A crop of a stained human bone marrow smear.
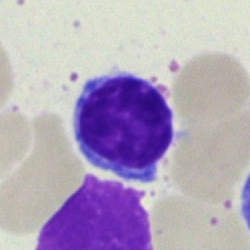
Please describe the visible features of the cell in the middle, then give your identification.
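The outline comes first, and it is roughly round. Second, the chromatin stains deep purple and looks dense, with small paler patches. Third, the cytoplasm is blue. Fourth, no granules are seen in it. Last, the name: this is a lymphocyte.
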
